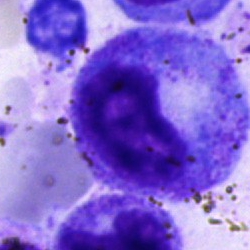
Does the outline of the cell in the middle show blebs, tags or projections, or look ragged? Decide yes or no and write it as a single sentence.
No, the cell does not have a rough edge, as its outline is smooth.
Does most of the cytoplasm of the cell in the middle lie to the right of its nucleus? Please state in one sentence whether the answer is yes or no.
Yes, it is toward the left that the nucleus of this cell lies.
